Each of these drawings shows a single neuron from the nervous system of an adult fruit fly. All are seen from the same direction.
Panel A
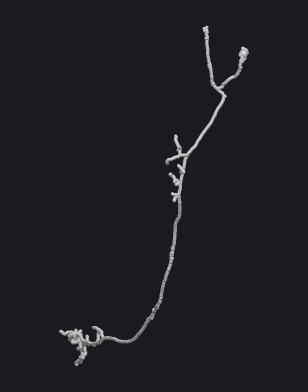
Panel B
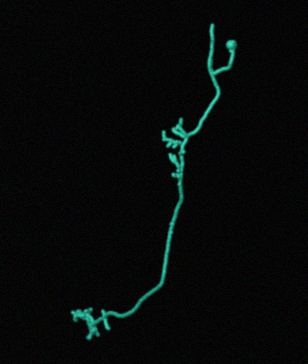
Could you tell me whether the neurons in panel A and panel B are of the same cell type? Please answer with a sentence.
They are of the same cell type.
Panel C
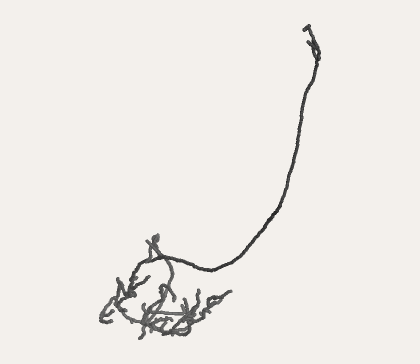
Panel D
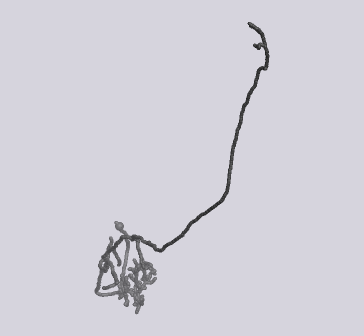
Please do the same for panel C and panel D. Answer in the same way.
They are of different cell types.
